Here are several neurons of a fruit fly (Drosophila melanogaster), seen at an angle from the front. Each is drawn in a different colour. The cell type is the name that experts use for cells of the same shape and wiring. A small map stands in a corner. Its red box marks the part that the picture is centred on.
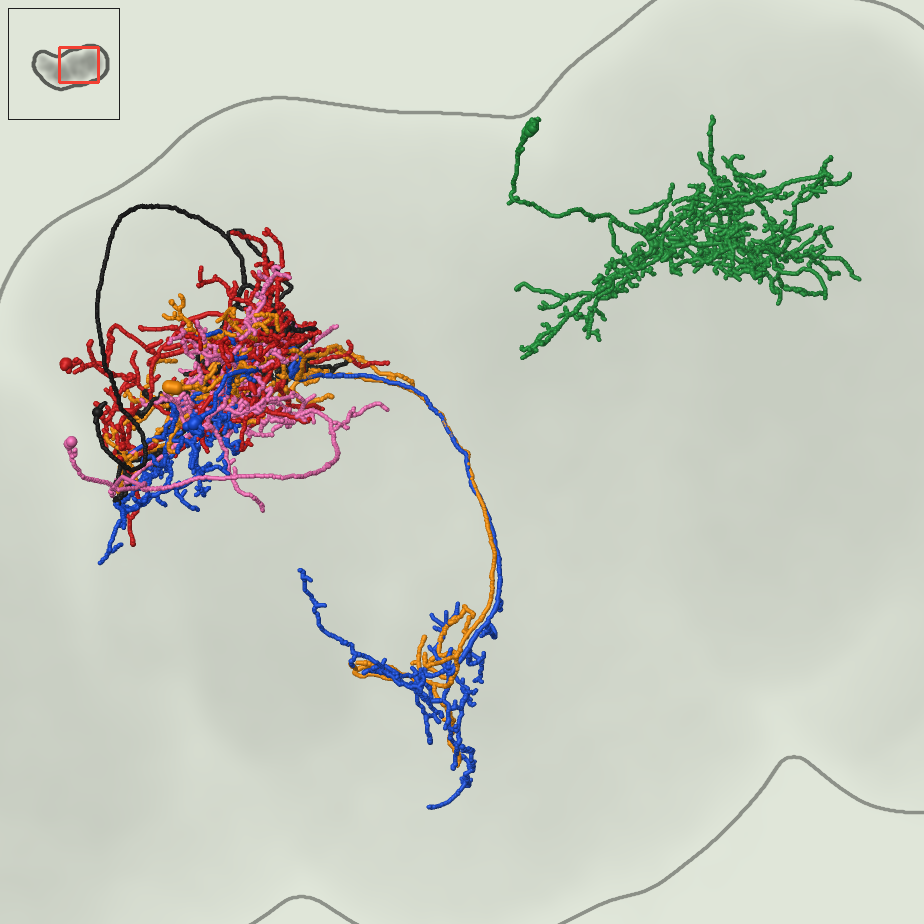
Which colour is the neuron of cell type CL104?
pink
